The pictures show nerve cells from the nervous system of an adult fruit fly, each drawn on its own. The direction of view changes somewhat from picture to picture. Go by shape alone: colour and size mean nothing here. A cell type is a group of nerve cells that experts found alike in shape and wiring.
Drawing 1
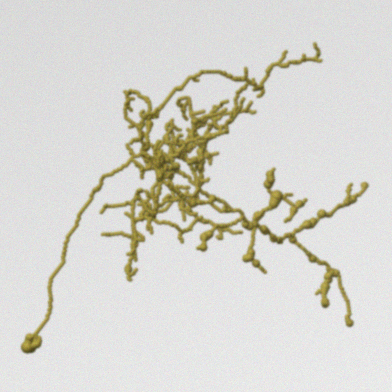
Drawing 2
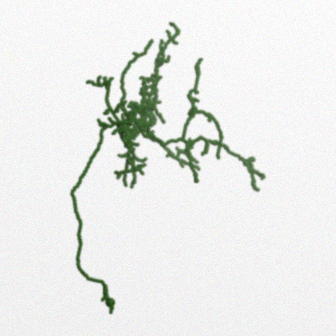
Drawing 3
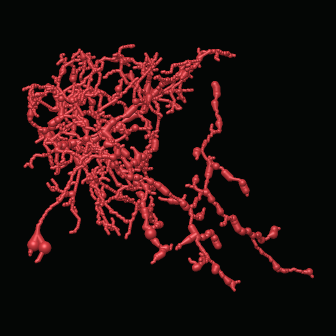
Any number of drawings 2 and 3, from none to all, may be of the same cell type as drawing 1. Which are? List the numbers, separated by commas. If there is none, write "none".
2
